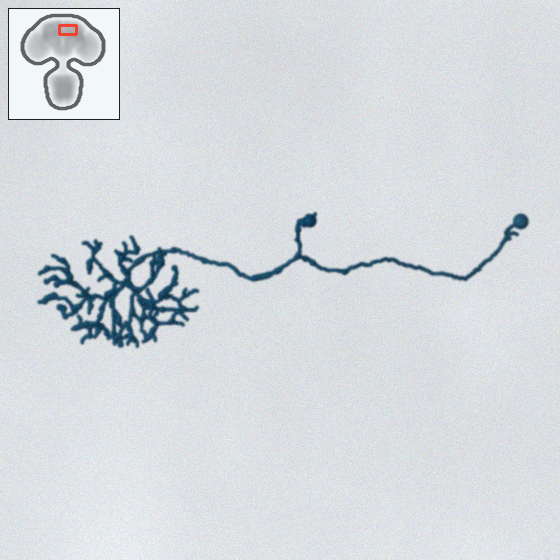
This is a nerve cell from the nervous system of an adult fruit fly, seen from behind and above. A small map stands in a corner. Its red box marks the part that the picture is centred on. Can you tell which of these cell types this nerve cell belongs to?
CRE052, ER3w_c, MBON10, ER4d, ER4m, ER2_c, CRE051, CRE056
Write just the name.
ER3w_c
